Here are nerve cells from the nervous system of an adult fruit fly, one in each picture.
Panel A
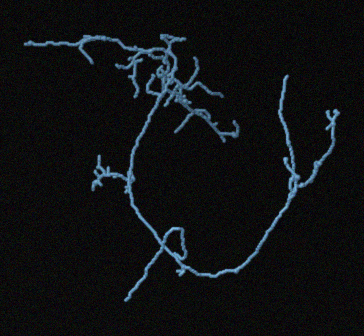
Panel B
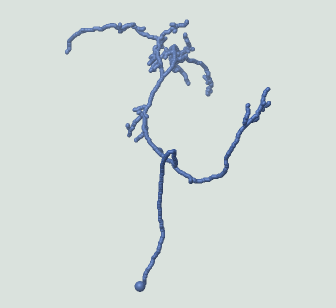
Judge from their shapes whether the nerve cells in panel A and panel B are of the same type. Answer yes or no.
yes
